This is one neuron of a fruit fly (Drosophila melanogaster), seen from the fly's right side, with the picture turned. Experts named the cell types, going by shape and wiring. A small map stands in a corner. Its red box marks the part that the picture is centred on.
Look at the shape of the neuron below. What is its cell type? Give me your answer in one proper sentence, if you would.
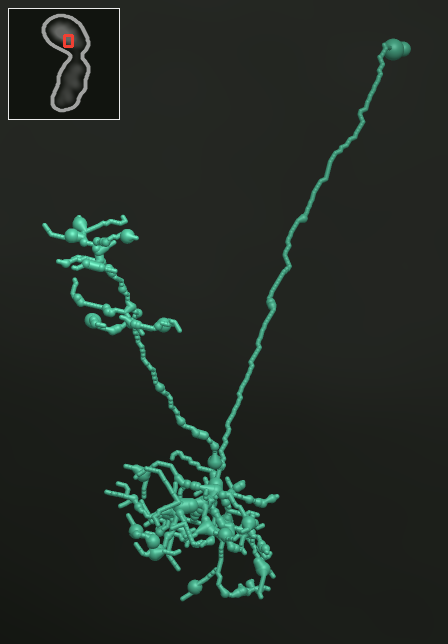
Typed by cell type, the neuron is TmY20.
